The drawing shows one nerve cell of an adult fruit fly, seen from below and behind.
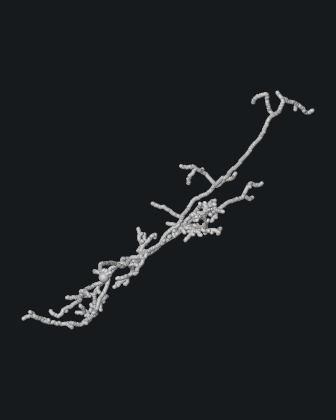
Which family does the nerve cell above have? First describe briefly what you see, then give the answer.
As drawn here it is about as wide as it is tall. This is a nerve-cord intrinsic neuron. The family is hemilineage 12A.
